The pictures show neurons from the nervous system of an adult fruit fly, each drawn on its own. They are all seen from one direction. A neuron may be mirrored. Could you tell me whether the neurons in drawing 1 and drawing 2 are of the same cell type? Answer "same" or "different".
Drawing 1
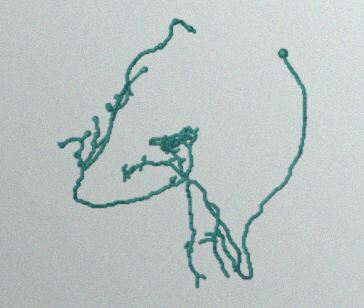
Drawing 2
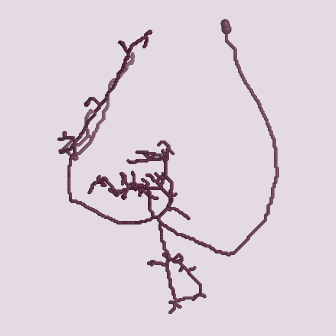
different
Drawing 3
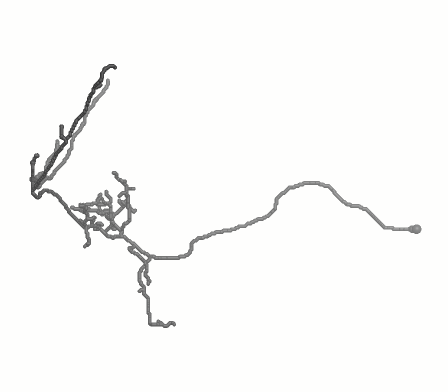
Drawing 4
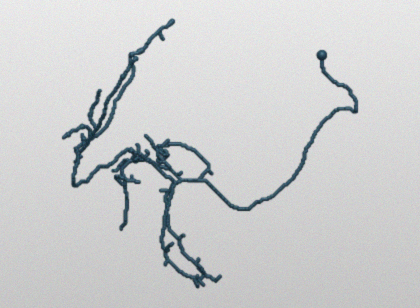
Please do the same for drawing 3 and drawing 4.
same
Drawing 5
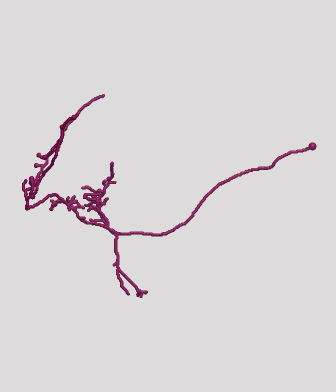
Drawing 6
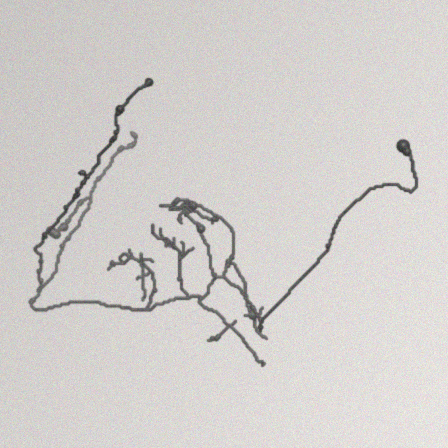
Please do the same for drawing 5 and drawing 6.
same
